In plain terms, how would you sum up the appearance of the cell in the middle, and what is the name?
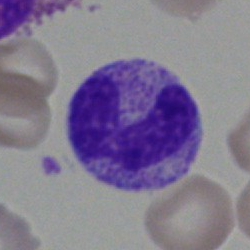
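Notice the round, smooth edge of this cell. Its nucleus forms a thick curved band, a horseshoe that opens toward the top of the cell. The chromatin is dark purple and coarsely clumped, and no nucleoli show. This is a band neutrophil.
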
